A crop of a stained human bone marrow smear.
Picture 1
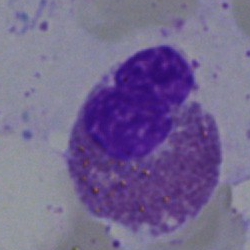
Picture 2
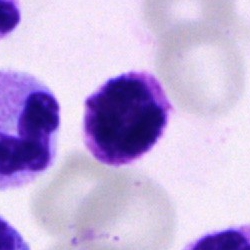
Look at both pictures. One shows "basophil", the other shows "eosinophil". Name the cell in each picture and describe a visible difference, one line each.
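Picture 1 – eosinophil. The cytoplasm is abundant and fills roughly the lower half of the cell.
Picture 2 – basophil. The nucleus fills most of the cell.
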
